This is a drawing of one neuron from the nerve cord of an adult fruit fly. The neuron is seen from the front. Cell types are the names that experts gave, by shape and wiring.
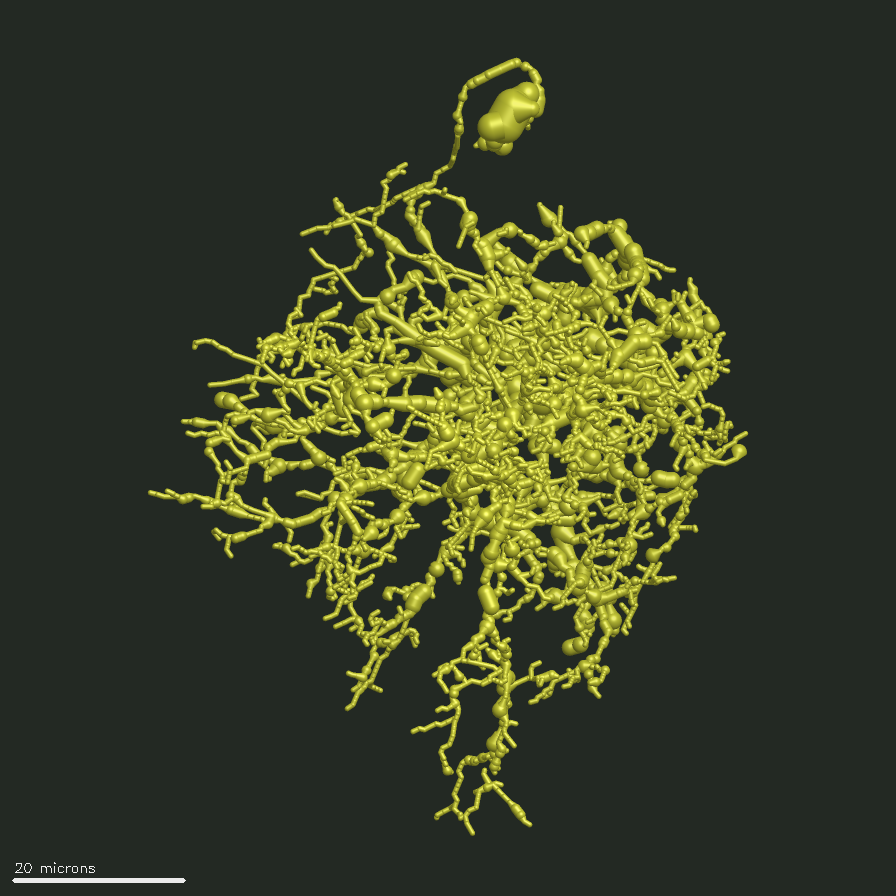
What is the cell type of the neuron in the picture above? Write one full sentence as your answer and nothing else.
Belonging to the cell type IN19A016 is this neuron.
